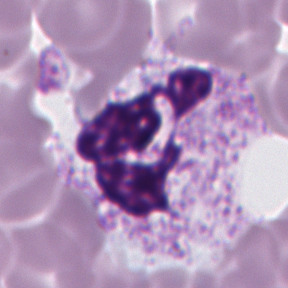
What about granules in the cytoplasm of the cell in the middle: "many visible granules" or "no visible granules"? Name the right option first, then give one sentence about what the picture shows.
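Many visible granules. Many small violet granules are scattered throughout the cytoplasm.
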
